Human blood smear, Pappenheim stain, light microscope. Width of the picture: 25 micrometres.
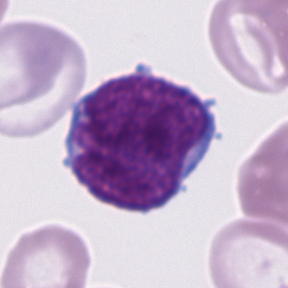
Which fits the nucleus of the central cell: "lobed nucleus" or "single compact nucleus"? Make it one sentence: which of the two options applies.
The nucleus is one round, oval or kidney-shaped compact mass, not lobed or folded.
